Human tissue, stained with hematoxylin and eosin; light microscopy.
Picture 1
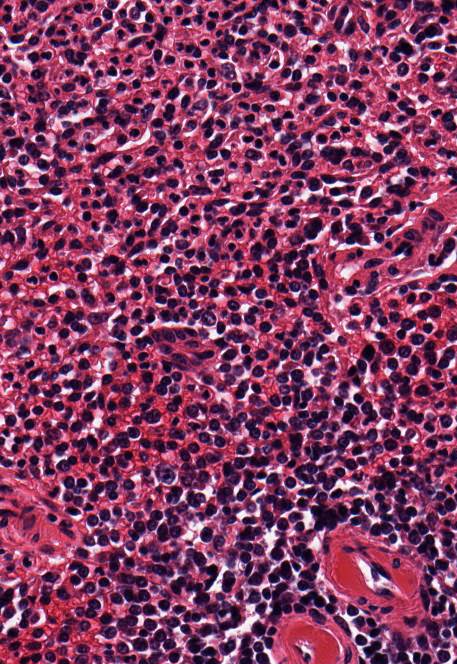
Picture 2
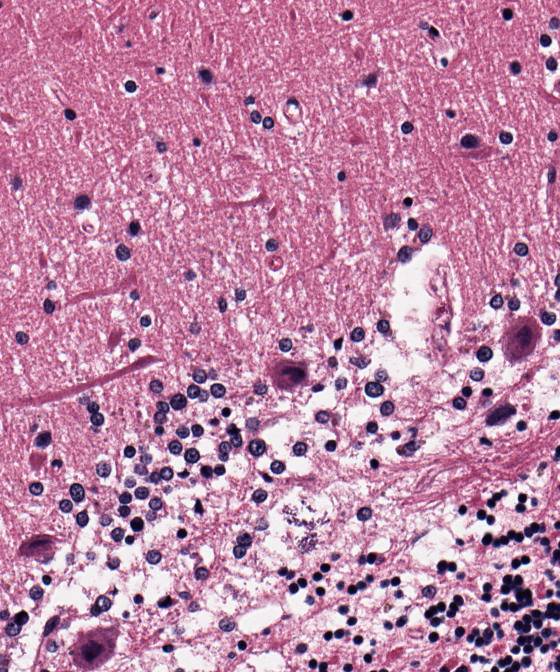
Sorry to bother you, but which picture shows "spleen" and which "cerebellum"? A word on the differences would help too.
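The spleen appears in picture 1 and the cerebellum in picture 2. The spleen field is a single diffuse sheet of densely packed small cells, without glands or follicles. The cerebellum, by contrast, is split into two zones: pale pink fibrillar neuropil with sparse nuclei in the upper half, and a lower part crowded with small dark nuclei. Small, round, darkly stained nuclei predominate in the spleen; the crowded cerebellar cells below have small round dark nuclei with scarcely any visible cytoplasm. In the cerebellum's upper zone, scattered small nuclei often sit within clear perinuclear halos. The spleen shows small vessels with thick, dense pink walls at the lower right and a small band of pink fibrous stroma at the upper right edge, while no epithelium or glands are present anywhere in the cerebellum field.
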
